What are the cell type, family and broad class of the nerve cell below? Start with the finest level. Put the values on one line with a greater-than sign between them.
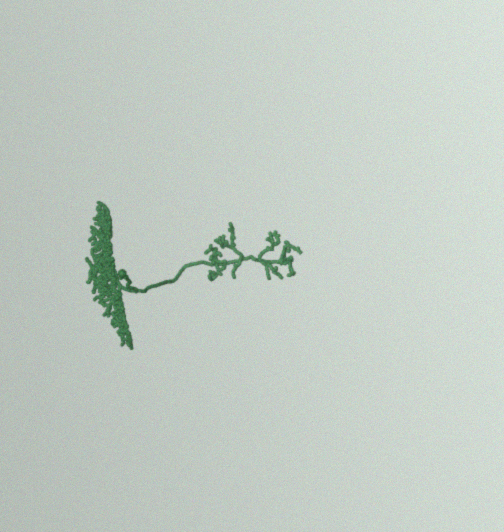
MeVP56 > MeVP > visual projection neuron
